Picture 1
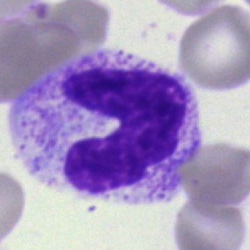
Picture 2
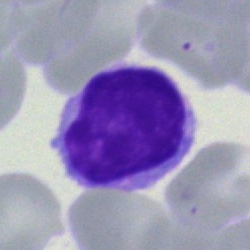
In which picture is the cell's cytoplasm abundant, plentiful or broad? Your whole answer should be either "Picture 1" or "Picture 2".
Picture 1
